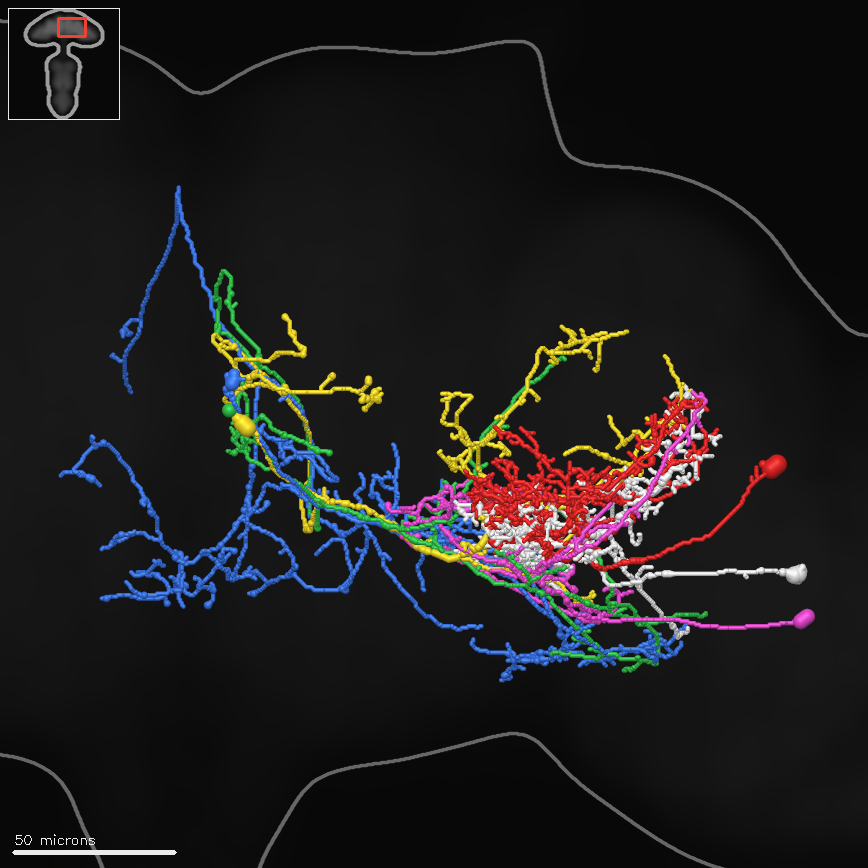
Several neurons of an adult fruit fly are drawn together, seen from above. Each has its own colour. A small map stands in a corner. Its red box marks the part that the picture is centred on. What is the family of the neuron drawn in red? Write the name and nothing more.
hemilineage SLPpl1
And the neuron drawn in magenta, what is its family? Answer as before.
hemilineage LHp2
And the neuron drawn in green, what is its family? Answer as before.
hemilineage SMPpm1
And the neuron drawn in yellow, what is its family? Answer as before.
hemilineage SMPpm1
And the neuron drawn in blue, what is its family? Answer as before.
hemilineage SMPpm1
